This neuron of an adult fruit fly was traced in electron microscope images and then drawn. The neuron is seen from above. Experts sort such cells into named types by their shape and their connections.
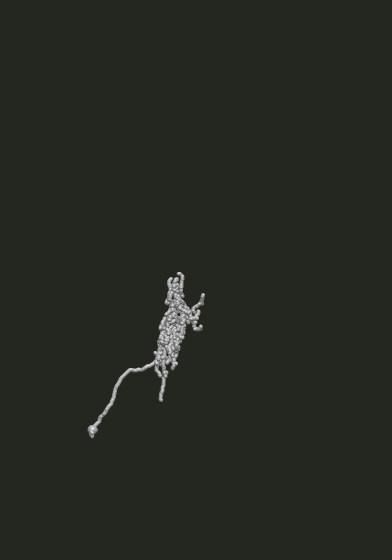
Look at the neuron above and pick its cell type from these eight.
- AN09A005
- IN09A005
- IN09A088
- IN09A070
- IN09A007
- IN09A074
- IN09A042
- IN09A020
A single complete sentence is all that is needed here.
The cell type of this neuron is IN09A020.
